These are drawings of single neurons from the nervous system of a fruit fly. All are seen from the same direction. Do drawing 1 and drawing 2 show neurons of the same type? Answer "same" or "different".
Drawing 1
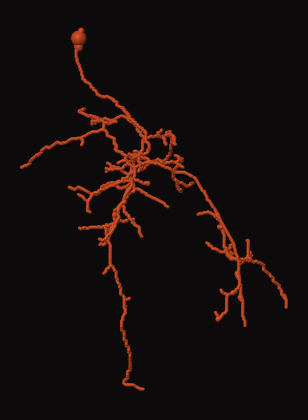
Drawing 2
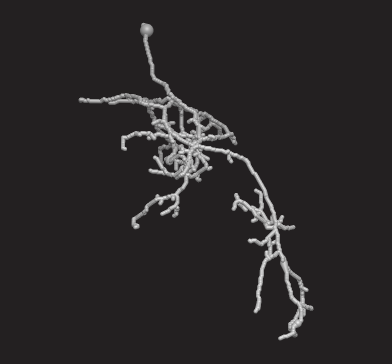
same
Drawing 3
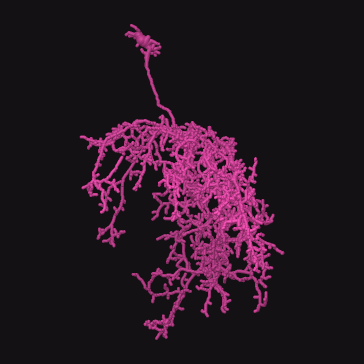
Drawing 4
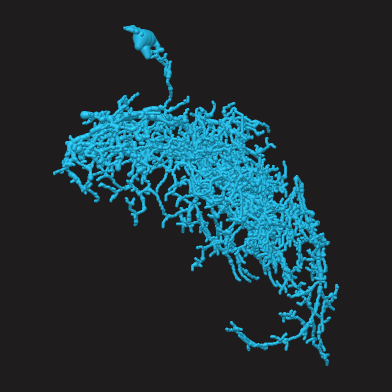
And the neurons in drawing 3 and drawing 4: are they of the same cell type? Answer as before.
same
